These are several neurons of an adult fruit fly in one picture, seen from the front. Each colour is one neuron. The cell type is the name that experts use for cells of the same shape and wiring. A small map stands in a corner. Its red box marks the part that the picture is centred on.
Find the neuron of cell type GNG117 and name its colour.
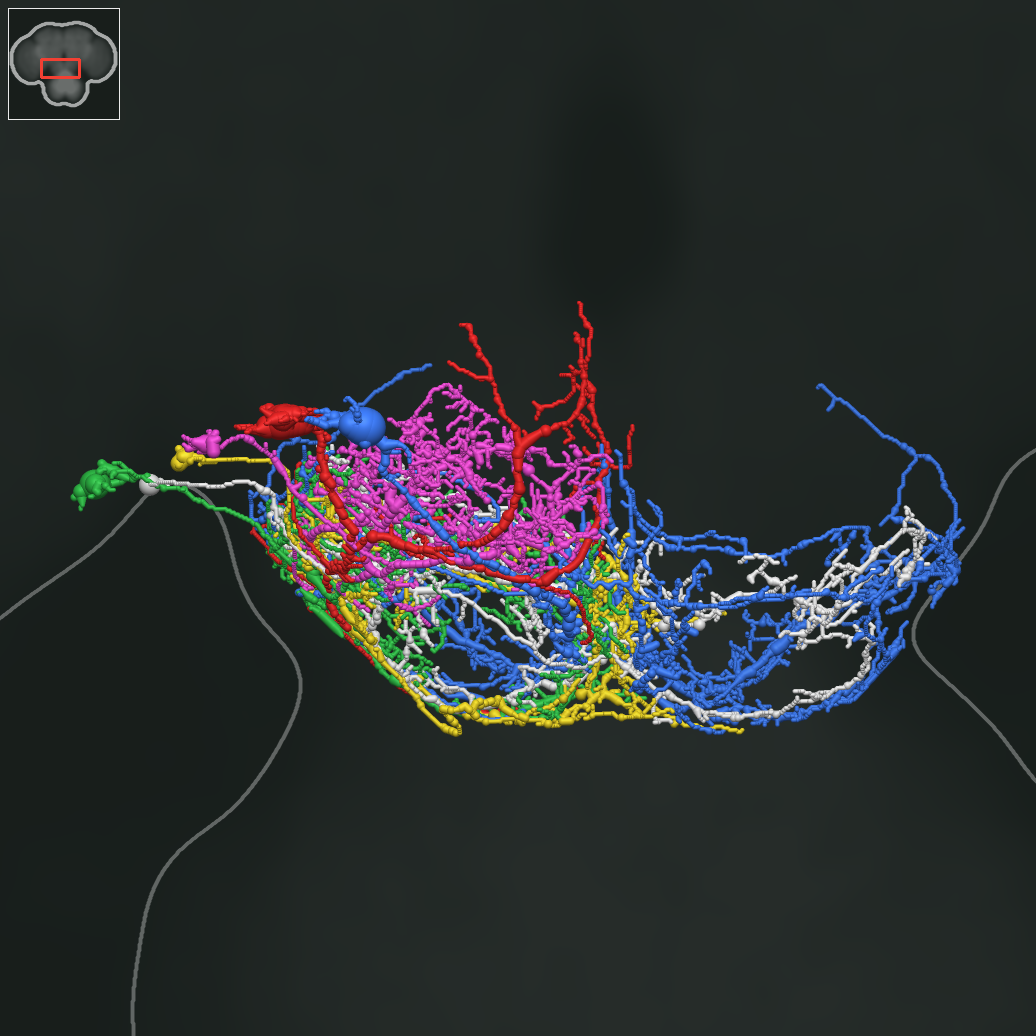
blue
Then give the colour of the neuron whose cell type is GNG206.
magenta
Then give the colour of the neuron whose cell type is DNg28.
red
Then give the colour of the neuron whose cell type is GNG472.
white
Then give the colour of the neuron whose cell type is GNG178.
yellow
